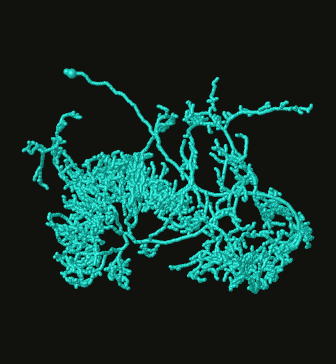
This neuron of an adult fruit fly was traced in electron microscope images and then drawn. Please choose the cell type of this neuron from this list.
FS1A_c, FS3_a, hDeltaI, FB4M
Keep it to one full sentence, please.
The neuron is categorized under cell type FB4M.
